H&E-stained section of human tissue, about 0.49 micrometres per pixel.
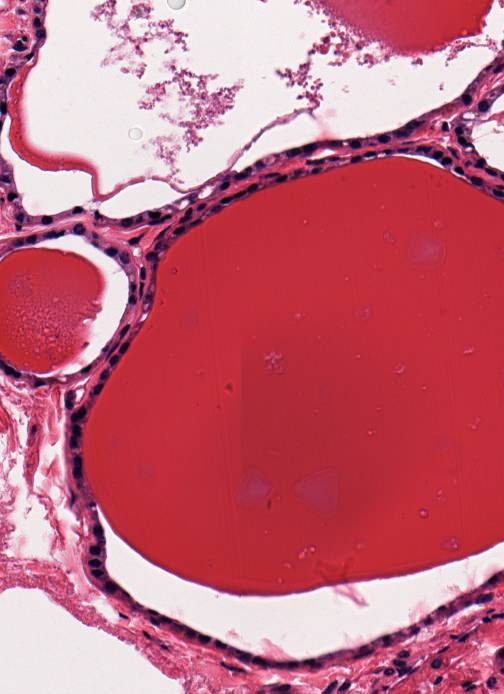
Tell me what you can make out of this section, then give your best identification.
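One large colloid-filled follicle fills most of the centre and right. A smaller round follicle at the left edge holds colloid with small bubbles. Flattened to low cuboidal cells line the follicles as a single layer, small dark round-to-oval nuclei in one row. This is thyroid.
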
